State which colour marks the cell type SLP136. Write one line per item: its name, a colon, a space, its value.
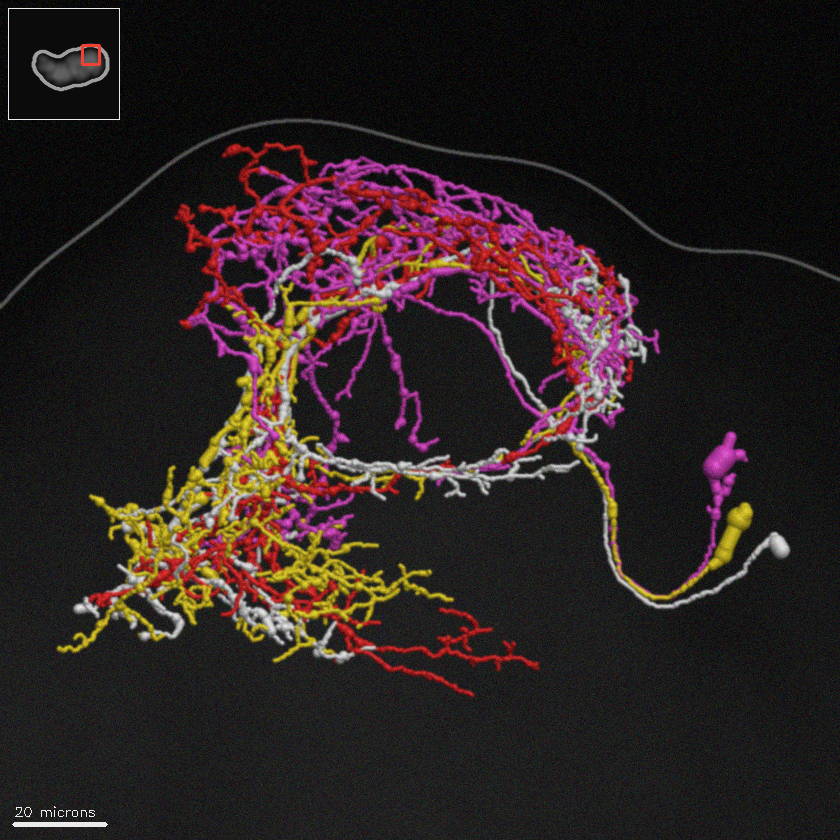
colour: white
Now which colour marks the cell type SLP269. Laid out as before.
colour: red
